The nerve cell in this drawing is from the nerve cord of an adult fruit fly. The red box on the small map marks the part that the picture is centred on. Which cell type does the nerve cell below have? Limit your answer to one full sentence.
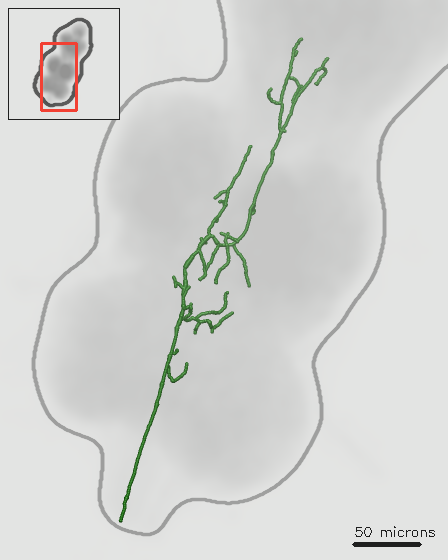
The type of this nerve cell is the cell type DNg29.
